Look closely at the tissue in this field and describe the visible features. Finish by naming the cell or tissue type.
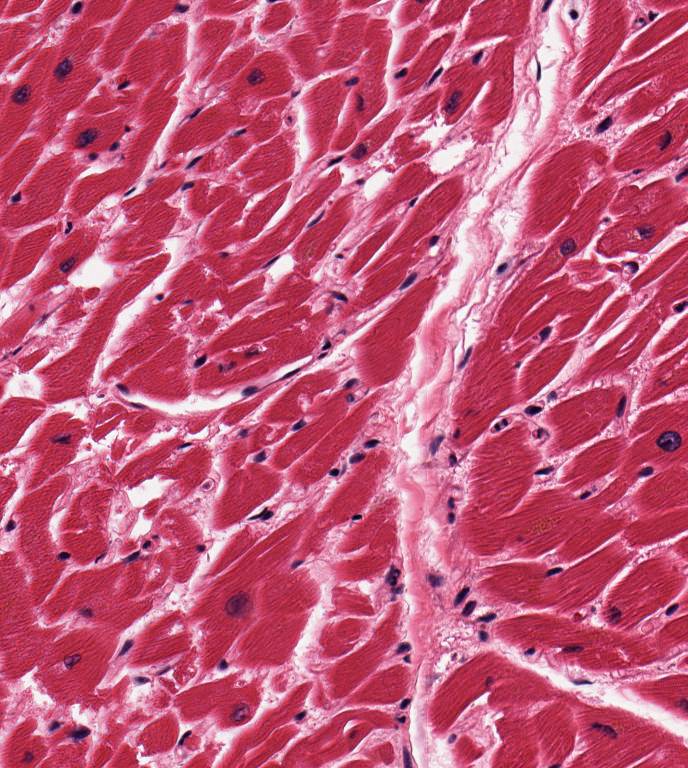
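Fibres first: they branch and join their neighbours, forming an interconnected network. Between them, thin pale tissue holds small, dark, elongated nuclei. Many fibres are parted by empty white clefts, a shrinkage artefact from processing. Fat cells: none in the field. This is the left ventricle of the heart.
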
